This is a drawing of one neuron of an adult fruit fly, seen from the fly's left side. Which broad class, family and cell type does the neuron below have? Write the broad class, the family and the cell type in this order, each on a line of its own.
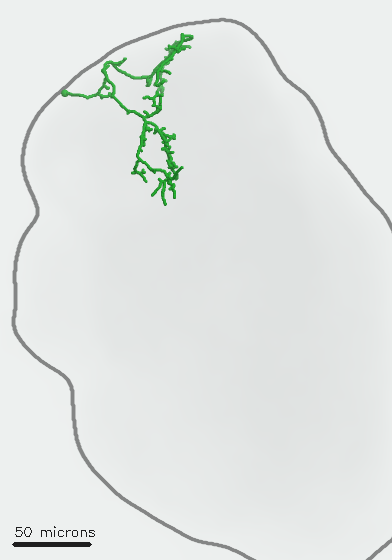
central-brain intrinsic neuron
hemilineage SMPad1
SMP106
